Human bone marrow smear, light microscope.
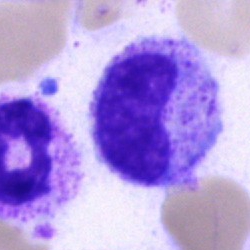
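Metamyelocyte at centre. The cell outline is roughly round, its edge slightly ragged. The nucleus, indented on its right side into a kidney shape, lies toward the left of the cell. Pale lilac cytoplasm is widest on the right, where it fills the nuclear indentation.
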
